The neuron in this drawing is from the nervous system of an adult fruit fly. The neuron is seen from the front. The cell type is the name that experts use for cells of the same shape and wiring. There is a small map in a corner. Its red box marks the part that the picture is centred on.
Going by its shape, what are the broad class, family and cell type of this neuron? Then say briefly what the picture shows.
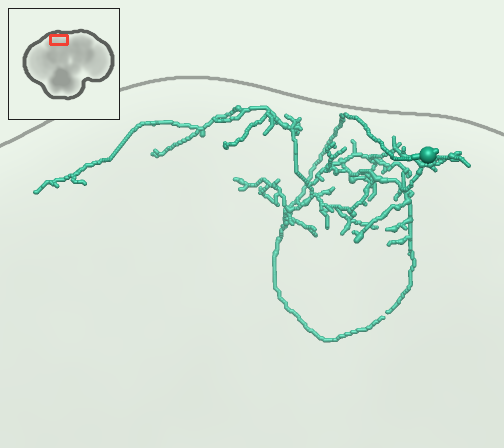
It is a central-brain intrinsic neuron. Its family is hemilineage SMPpd1. The cell type is CB2572. Dozens of branch ends can be seen. In this view it is wider than it is tall.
